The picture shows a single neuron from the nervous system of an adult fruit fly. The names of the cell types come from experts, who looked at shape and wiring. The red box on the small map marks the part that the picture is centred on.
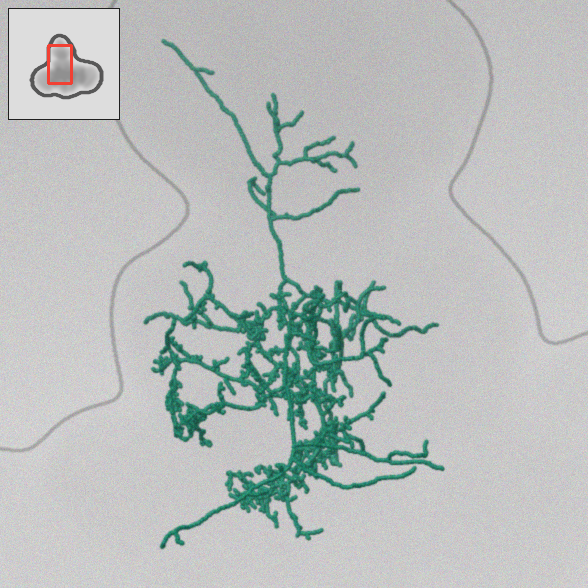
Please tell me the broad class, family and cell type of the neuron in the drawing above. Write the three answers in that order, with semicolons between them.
nerve-cord intrinsic neuron; hemilineage 06B; IN06B016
